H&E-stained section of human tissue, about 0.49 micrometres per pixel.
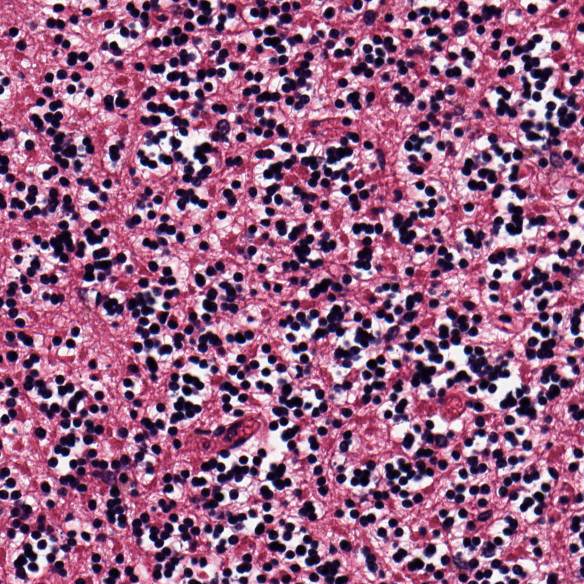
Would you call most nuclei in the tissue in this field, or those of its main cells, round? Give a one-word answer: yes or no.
Yes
